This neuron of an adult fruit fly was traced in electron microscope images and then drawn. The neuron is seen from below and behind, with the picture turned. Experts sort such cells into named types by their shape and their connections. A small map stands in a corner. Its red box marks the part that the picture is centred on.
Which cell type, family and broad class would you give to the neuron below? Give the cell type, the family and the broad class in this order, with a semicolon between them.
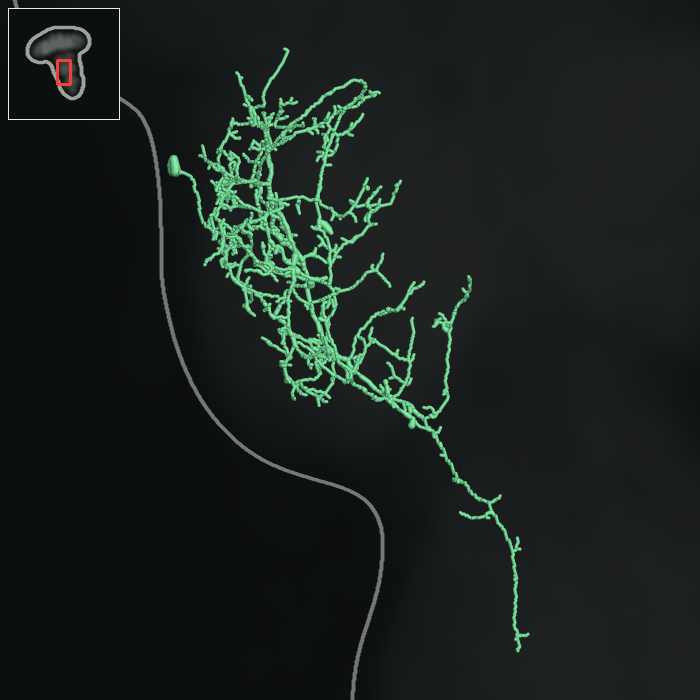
IN17A033; hemilineage 17A; nerve-cord intrinsic neuron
